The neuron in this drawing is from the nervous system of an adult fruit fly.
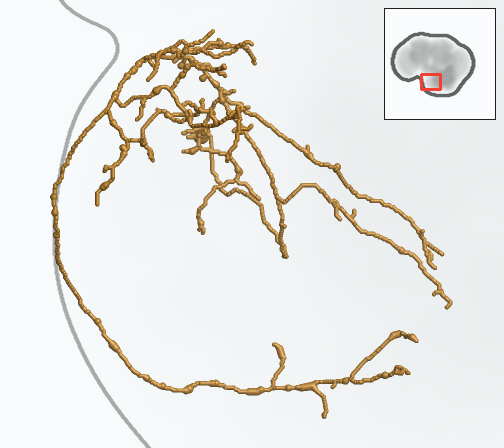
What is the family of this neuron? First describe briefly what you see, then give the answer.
Dozens of branch ends can be seen. In this view it is about as wide as it is tall. This is a nerve-cord intrinsic neuron. Its family is hemilineage 08A.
